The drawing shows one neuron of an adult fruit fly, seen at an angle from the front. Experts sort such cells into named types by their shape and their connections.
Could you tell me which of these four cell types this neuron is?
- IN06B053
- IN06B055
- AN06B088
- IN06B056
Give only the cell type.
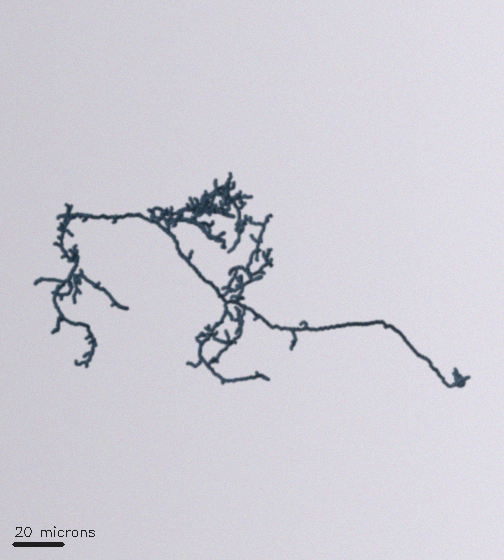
IN06B053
